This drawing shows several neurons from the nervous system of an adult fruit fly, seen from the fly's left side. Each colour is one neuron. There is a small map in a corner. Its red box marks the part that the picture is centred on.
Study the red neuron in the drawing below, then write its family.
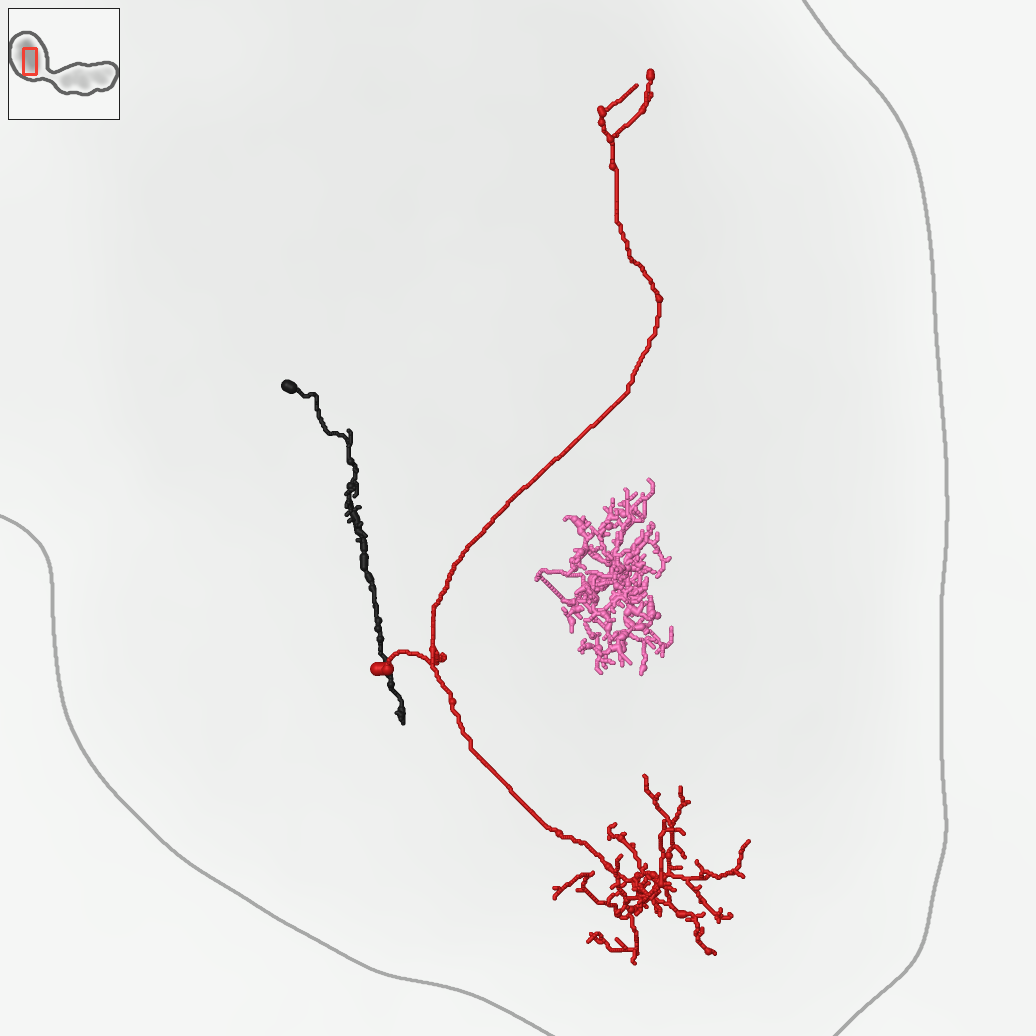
MeVP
